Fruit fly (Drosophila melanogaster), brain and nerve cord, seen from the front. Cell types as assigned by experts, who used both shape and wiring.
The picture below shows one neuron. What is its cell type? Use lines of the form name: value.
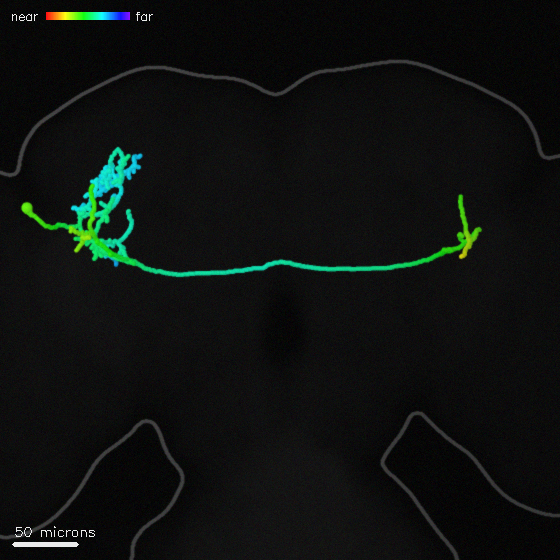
cell type: LHAV2g1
